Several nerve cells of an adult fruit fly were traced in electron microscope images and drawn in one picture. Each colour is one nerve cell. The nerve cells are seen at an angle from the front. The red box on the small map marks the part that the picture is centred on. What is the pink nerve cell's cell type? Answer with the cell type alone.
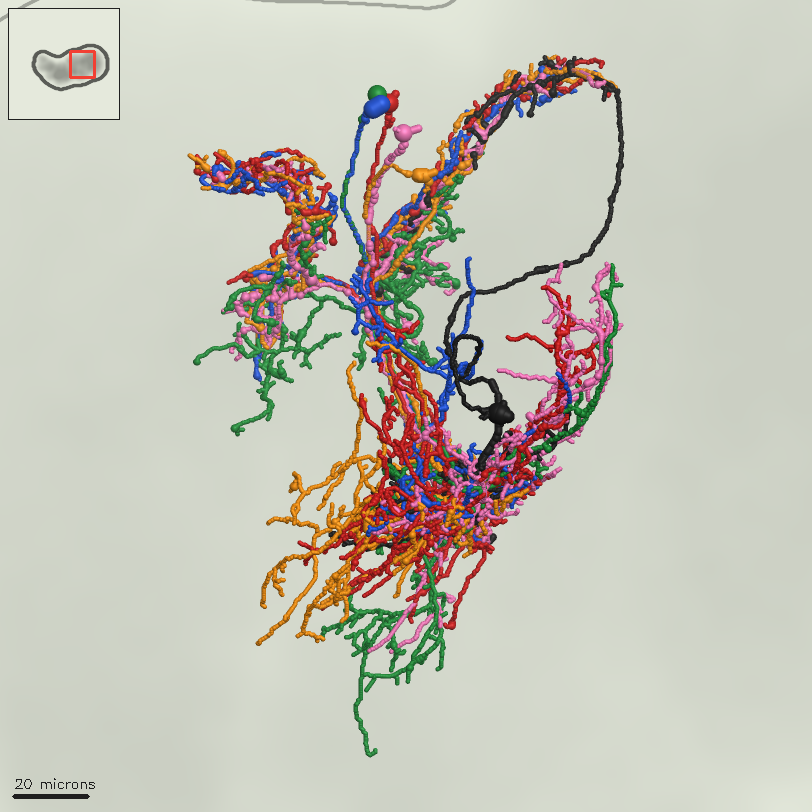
ATL026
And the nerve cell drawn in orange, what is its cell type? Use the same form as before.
ATL028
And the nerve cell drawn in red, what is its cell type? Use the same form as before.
ATL027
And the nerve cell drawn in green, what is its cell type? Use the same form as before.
IB024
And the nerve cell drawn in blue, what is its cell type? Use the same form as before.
ATL029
